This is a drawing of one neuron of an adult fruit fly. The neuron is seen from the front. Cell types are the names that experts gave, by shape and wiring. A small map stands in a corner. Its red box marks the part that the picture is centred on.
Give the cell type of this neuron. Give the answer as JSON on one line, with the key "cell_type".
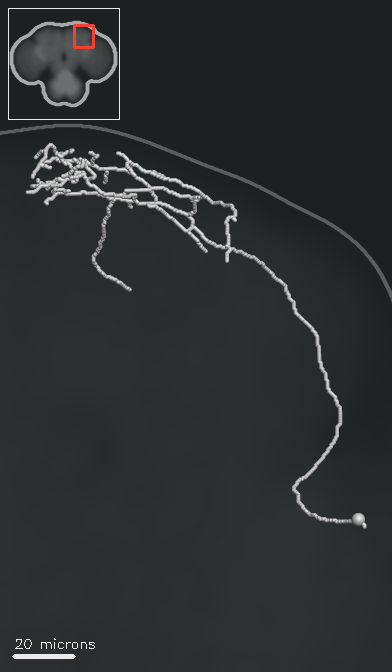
{"cell_type": "CB1595"}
